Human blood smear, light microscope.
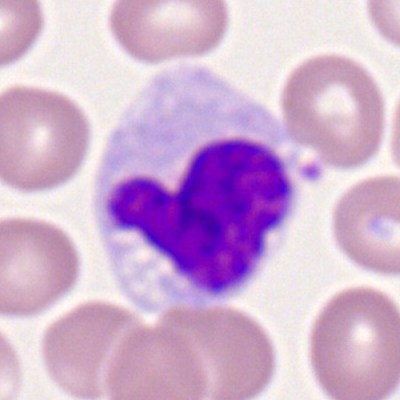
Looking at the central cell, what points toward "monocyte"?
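Look first at the nucleus: it is folded, and a deep notch cuts into its upper edge.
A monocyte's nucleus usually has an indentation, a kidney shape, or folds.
That folded, notched nucleus is therefore what goes with calling this cell a monocyte. The nucleus sits in the lower half of the cell, so a broad band of cytoplasm lies above it. This cytoplasm is abundant and pale blue-grey, and small clear vacuoles lie in it at the lower left of the nucleus.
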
